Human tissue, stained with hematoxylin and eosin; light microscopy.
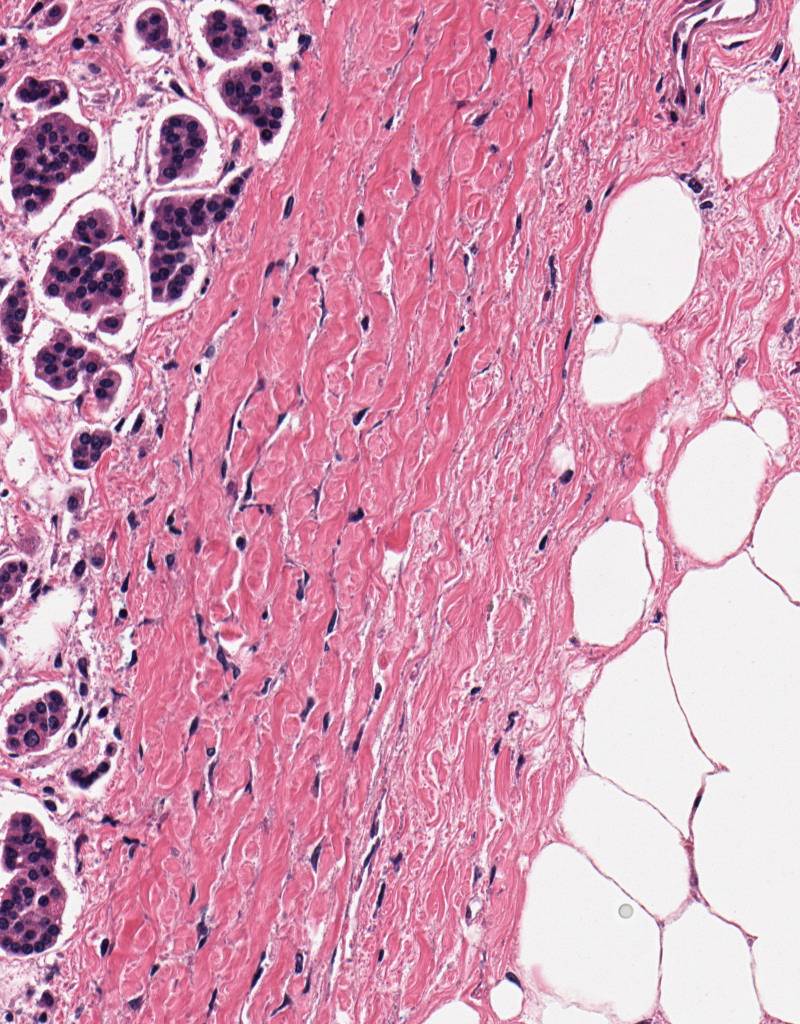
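Adrenal gland, haematoxylin and eosin. The field falls into three vertical zones. On the left, cells lie in rounded, separate nests, each ringed by a clear space. A dense pink fibrous band occupies the middle. Thin, elongated dark nuclei are scattered between collagen bundles, parallel to them. On the right, adipocytes appear as large empty spaces with thin pink walls.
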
